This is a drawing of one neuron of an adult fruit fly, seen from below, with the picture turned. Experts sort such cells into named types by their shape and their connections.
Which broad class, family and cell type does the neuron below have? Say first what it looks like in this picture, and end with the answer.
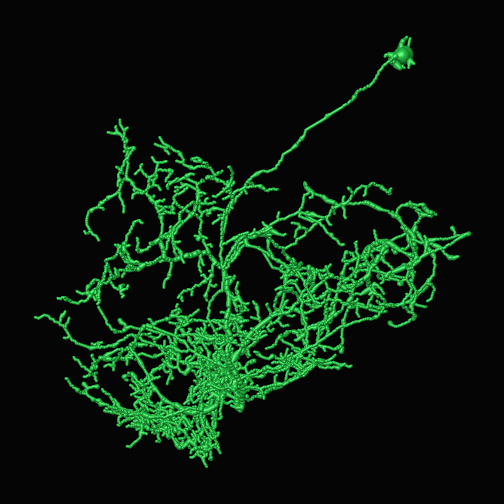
The picture shows more than a hundred branch ends. In this view it is about as wide as it is tall. This is a central-brain intrinsic neuron. Its family is hemilineage WEDa2. The cell type is PLP015.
